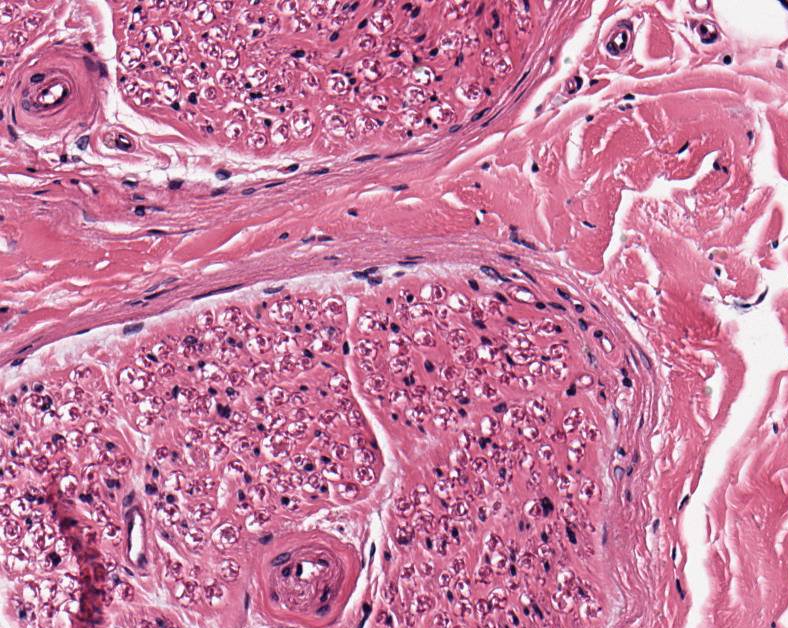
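Tibial nerve, showing two large rounded fibre bundles, top and lower half, parted by a diagonal connective tissue band. Fibres are cut across: small round profiles, each a pale ring around a central pink dot, consistent with myelinated nerve fibres. Each bundle's thin layered wrap of flattened cells with elongated dark nuclei is perineurium.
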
